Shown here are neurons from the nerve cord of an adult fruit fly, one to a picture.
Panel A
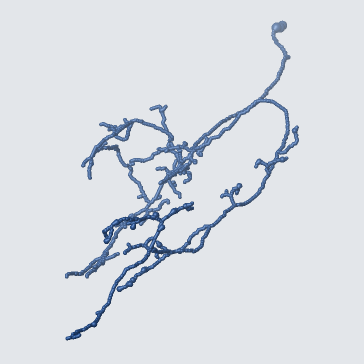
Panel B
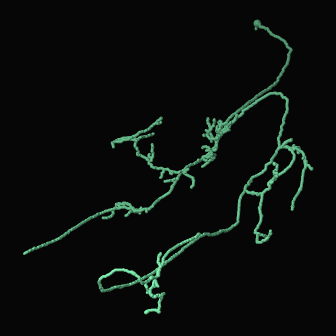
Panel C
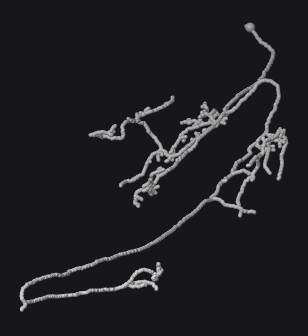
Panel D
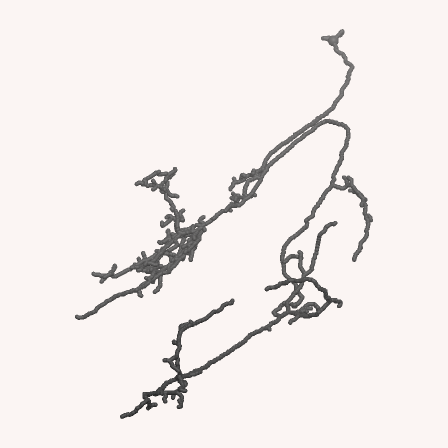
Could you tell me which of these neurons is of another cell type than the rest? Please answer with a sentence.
Panel A shows a neuron of another cell type.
